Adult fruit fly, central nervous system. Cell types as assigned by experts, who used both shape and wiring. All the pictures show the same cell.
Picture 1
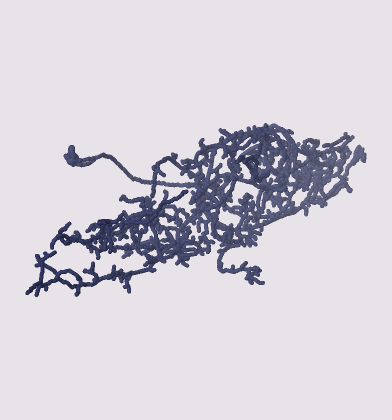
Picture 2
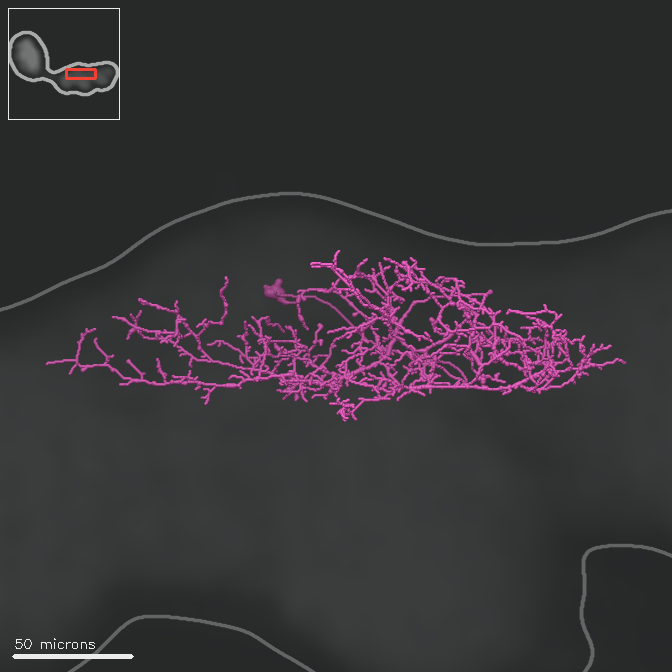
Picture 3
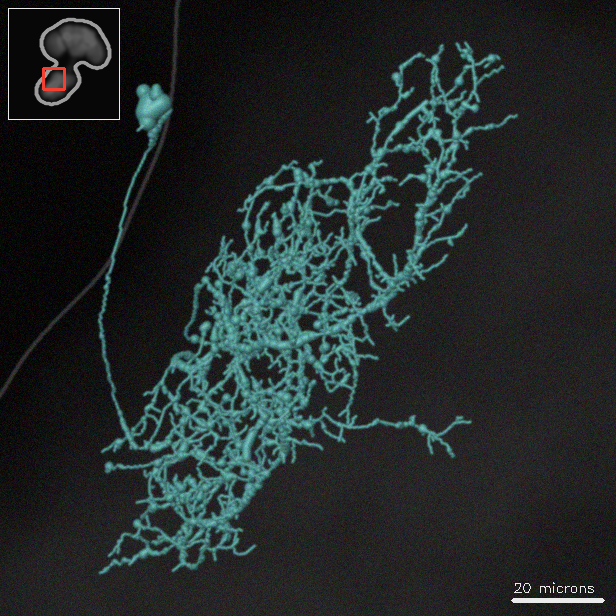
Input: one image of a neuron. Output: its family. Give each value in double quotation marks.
"hemilineage 11B"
